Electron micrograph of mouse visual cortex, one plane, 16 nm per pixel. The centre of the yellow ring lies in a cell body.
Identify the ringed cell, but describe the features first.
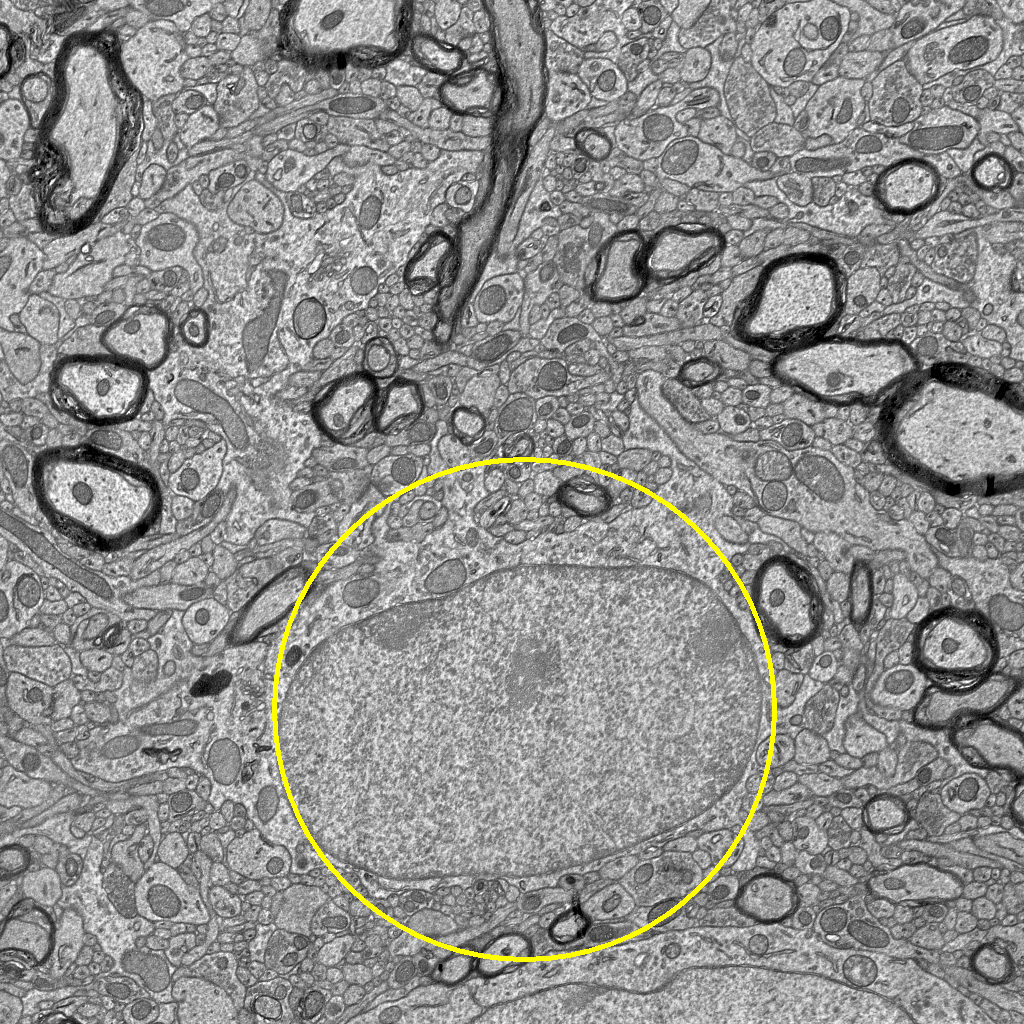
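Whole nucleus in view, an elongated oval, long axis left to right. Envelope smooth; no deep folds or indentations. No sharply bounded, dense nucleolus visible. Surrounding cytoplasm without stacks of rough endoplasmic reticulum. An astrocyte.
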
